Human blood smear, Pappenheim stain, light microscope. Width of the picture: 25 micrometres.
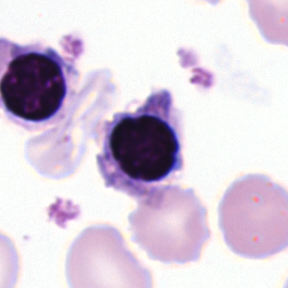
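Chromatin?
Dense, dark purple.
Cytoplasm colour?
Pale lilac-grey.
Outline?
Irregular and ragged; a tuft of cytoplasm projects from the upper right.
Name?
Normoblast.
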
